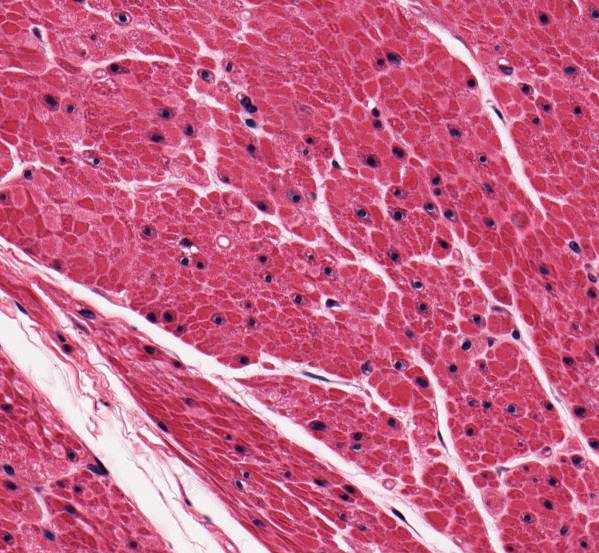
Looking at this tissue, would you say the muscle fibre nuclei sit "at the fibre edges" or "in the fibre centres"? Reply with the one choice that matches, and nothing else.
In the fibre centres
